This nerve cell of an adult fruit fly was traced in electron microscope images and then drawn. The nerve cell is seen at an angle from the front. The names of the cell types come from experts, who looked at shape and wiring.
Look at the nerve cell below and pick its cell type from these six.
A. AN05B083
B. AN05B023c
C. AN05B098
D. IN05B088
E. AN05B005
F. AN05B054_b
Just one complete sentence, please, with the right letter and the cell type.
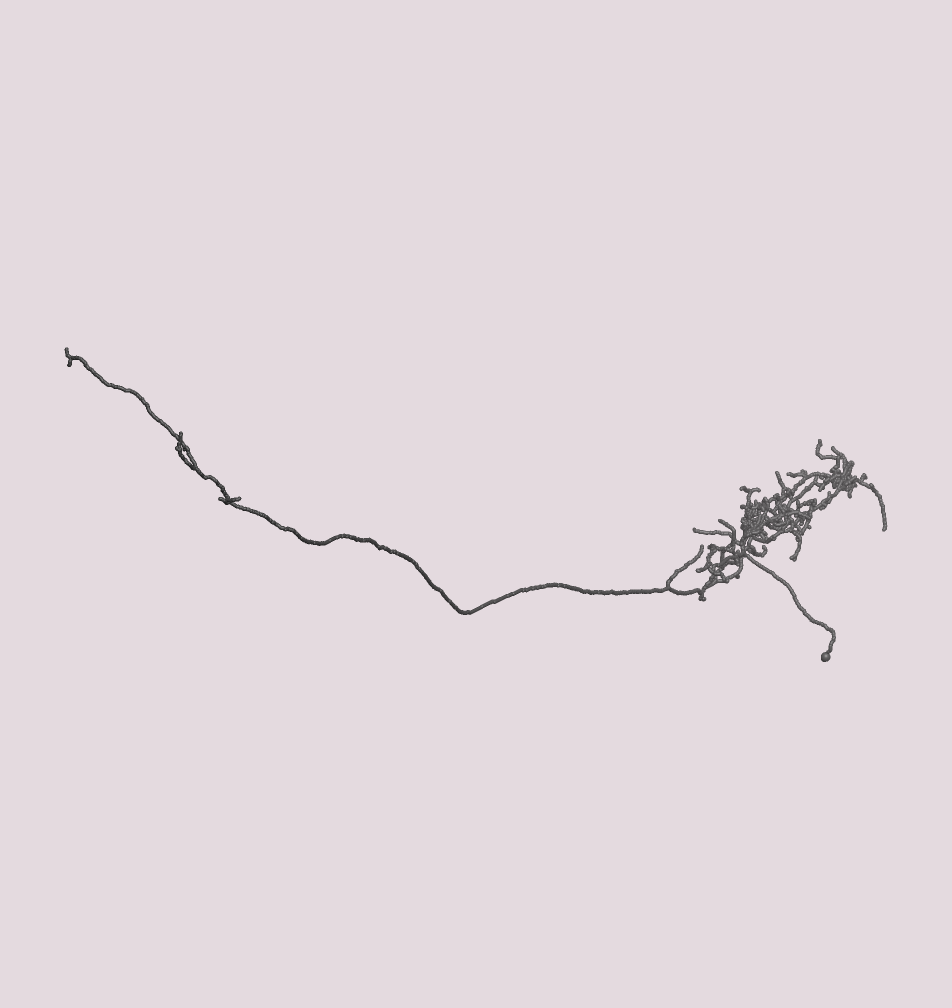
The nerve cell falls under AN05B083, the cell type named in option A.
